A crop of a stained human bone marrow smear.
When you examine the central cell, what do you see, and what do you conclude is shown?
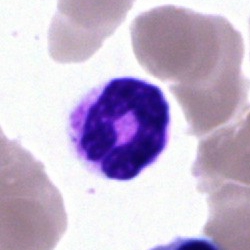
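Let's start with the outline, which is roughly round. Now look at the nucleus: the chromatin is dense, dark purple and clumped, and you can see no nucleoli. The cytoplasm holds no clear vacuoles. So this cell is a segmented neutrophil.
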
